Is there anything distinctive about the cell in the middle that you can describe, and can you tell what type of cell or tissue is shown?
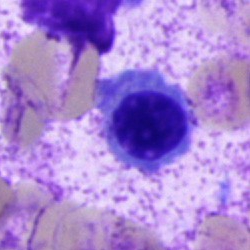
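Item one is the nucleus, which fills most of the cell and leaves a narrow rim of cytoplasm. Item two, the blue cytoplasm, shows no granules. Item three: many small purple specks strew the background around the cell. It is an erythroblast.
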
